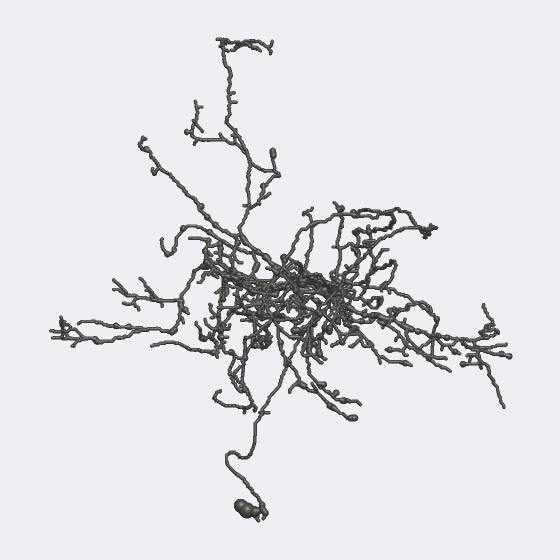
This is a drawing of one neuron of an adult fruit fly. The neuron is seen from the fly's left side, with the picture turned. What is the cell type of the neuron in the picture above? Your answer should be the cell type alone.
PS182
